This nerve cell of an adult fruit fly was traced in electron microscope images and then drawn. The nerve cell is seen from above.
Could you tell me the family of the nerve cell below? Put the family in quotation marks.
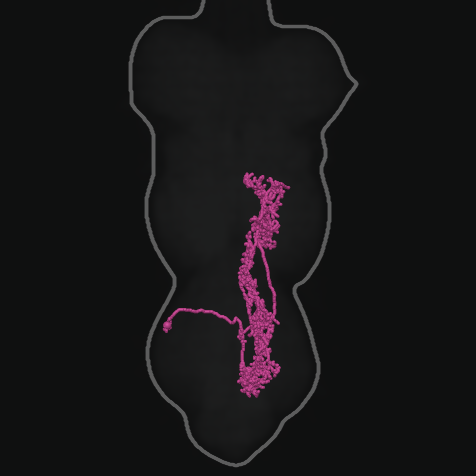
"hemilineage 09B"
